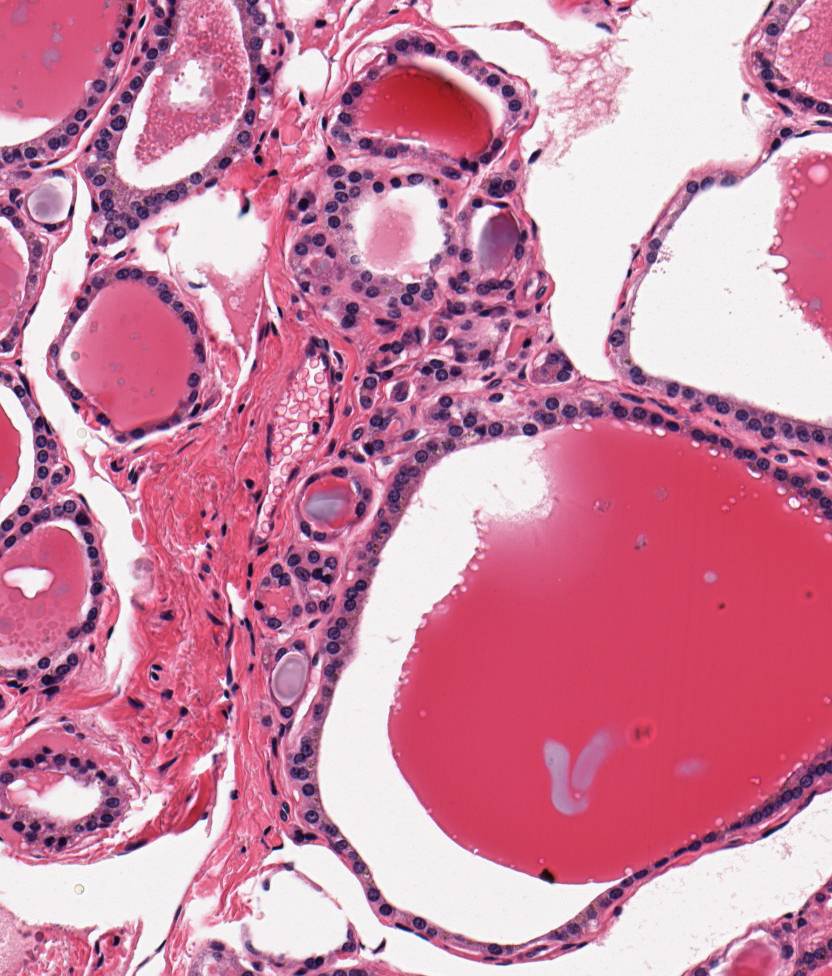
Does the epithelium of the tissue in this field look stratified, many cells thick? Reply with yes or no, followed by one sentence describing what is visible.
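No. Each follicle is lined by a single layer of cuboidal to flattened epithelial cells.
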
